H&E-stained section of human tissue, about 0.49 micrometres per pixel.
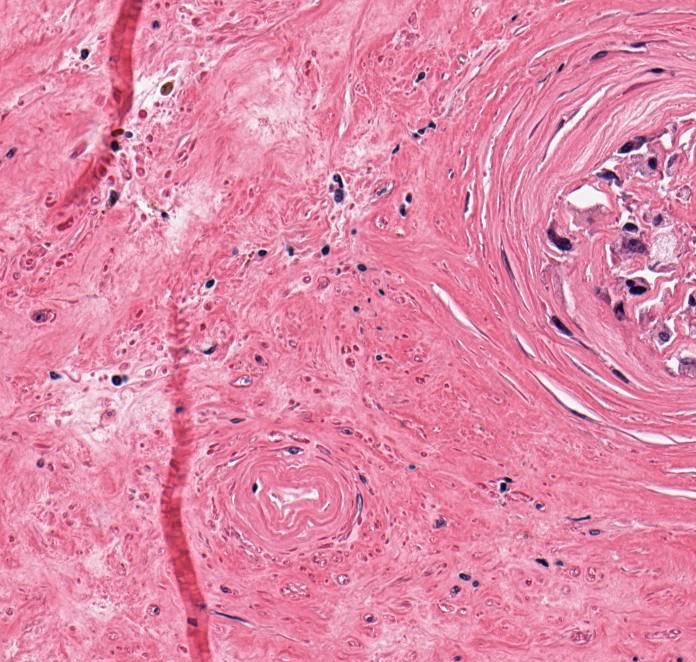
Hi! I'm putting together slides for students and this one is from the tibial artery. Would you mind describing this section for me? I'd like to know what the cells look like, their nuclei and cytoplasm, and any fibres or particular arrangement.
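Let your eye settle first on the bulk of the field: it is dense pink fibrous stroma, with only sparse cells scattered through it. Now look near the lower centre. There a smaller concentric whorl of pink tissue wraps around a narrow, slit-like lumen at its middle. Notice that no fat cells appear anywhere.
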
